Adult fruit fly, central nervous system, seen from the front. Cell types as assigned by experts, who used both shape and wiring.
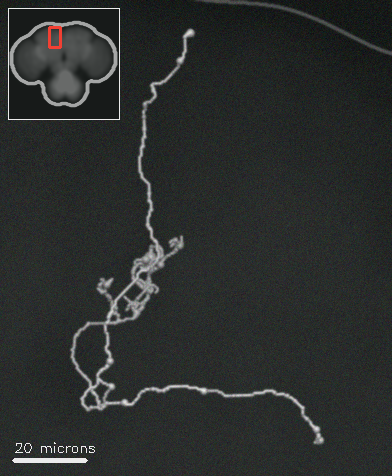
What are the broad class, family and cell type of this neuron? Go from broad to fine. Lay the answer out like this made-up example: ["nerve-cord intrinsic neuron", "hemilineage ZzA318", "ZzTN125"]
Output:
["central-brain intrinsic neuron", "class Kenyon Cell", "KCab-m"]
